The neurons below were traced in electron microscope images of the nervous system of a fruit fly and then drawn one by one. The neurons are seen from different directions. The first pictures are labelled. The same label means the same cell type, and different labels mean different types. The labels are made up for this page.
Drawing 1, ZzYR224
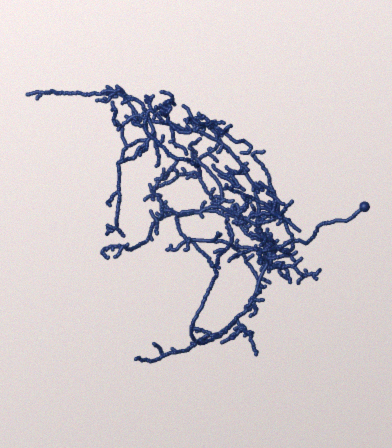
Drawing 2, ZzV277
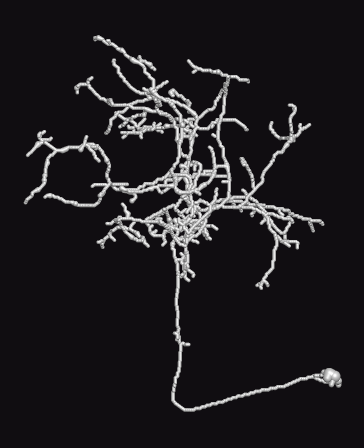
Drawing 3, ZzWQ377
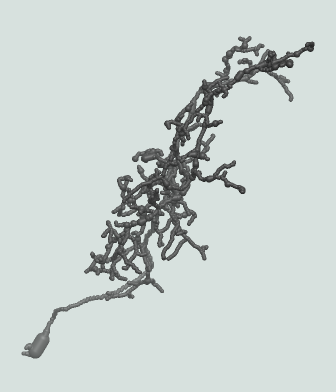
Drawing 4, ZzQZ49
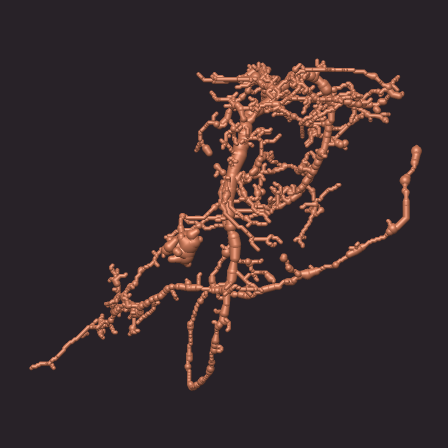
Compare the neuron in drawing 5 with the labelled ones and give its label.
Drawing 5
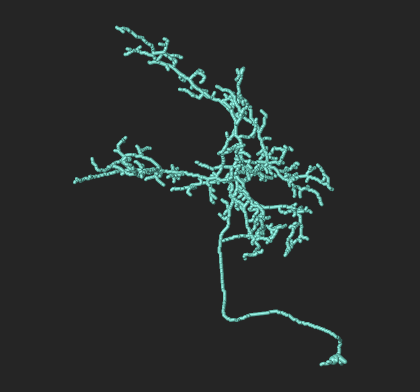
ZzWQ377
